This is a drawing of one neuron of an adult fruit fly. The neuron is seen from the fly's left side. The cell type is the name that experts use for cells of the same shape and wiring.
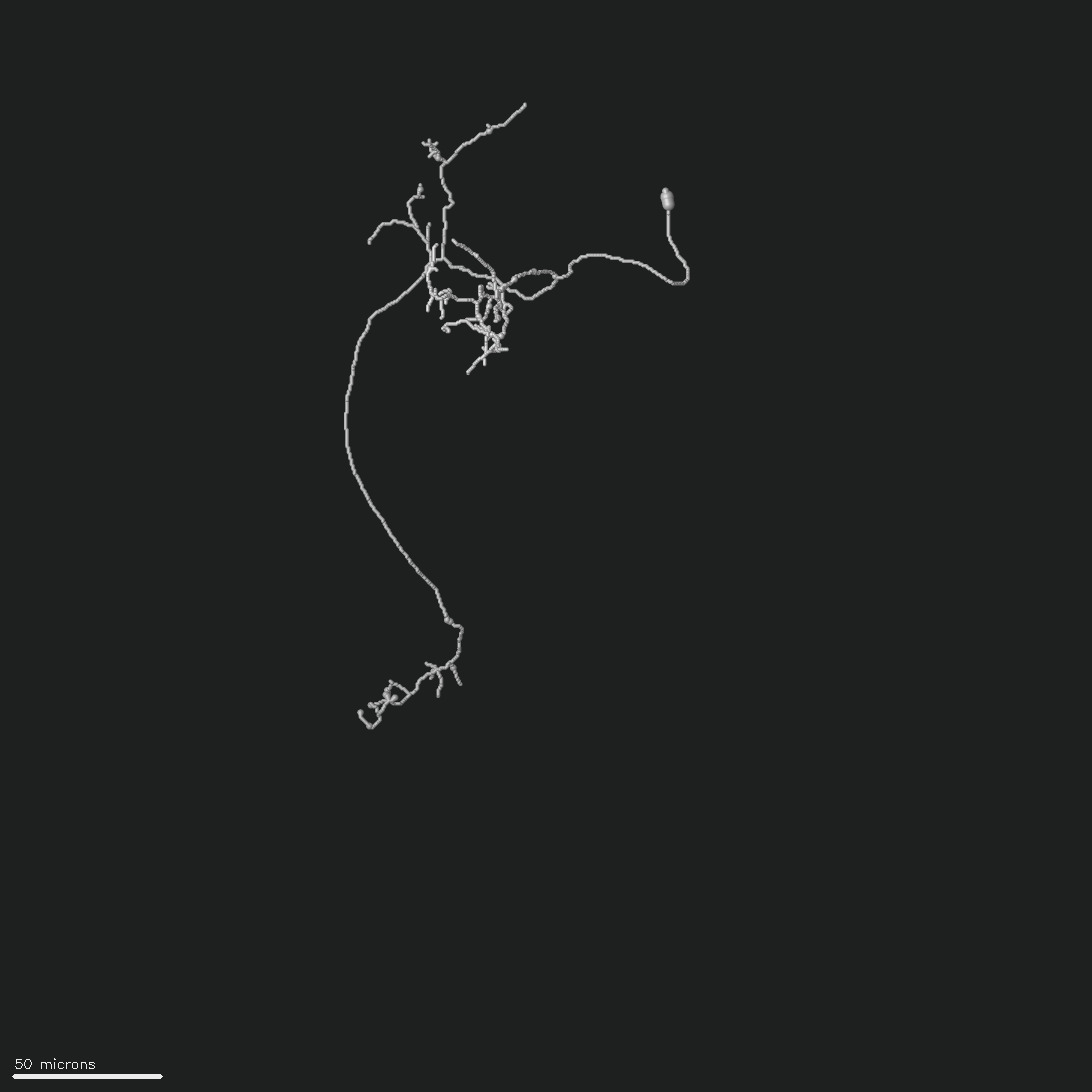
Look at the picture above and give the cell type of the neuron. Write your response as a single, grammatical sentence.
This neuron is a member of the SCL002m cell type.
